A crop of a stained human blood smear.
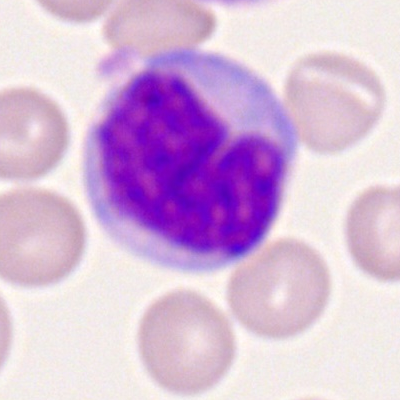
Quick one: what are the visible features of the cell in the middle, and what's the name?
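Toward its right side, the nucleus shows a deep cleft. This nucleus occupies most of the cell, whose outline is round and smooth. The chromatin is clumped, and small paler patches sit between its darker areas. The cell is a monocyte.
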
